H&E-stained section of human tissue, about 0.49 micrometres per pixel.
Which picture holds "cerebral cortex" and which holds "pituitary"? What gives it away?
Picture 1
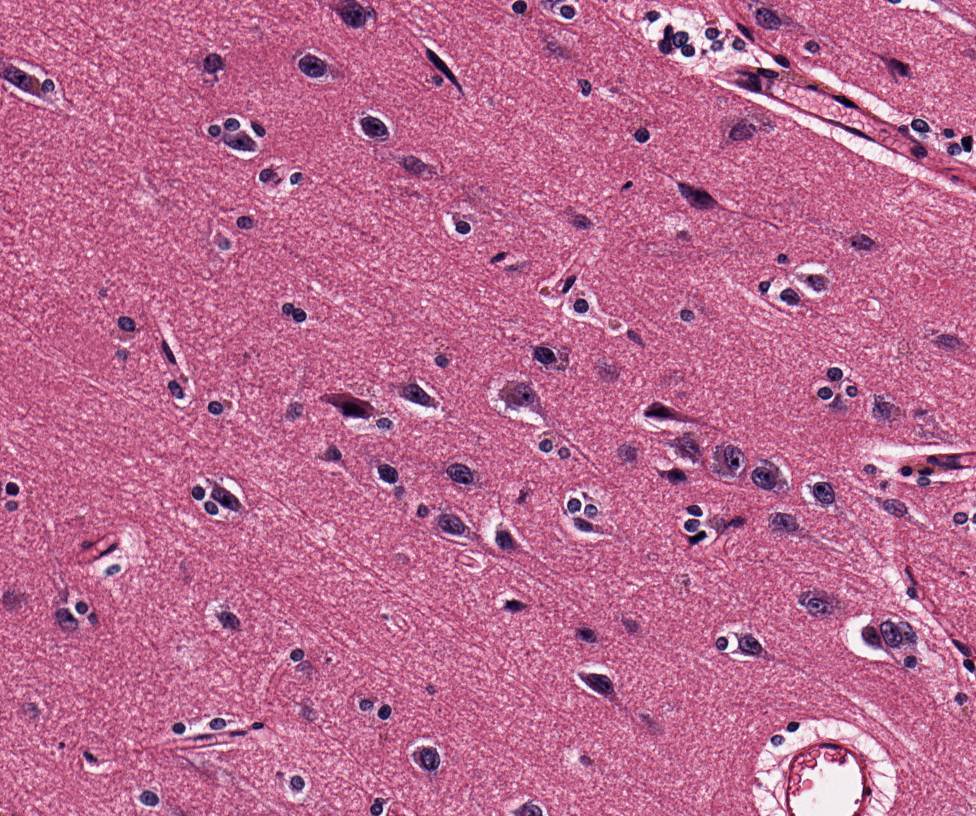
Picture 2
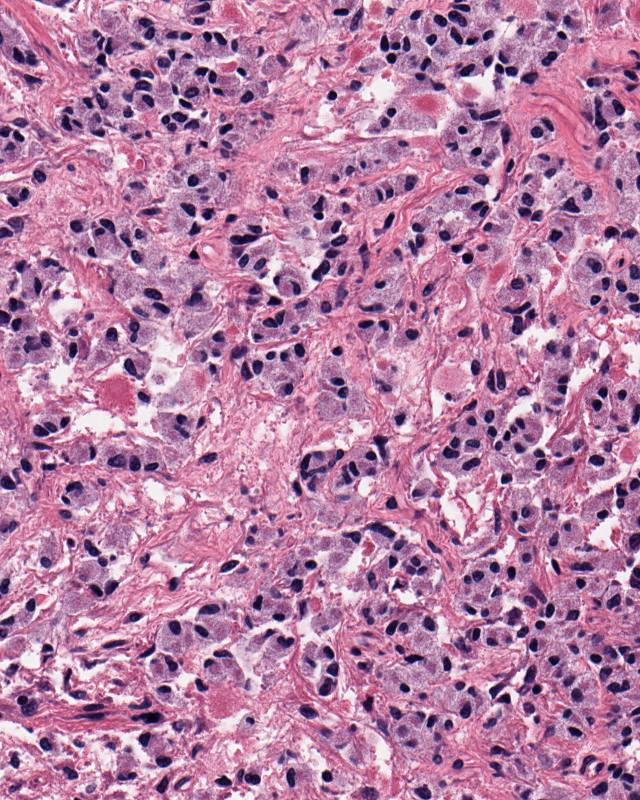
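Here you have the cerebral cortex in picture 1 and the pituitary in picture 2. Start with the background: in picture 1 a finely fibrillary pink neuropil fills the whole field, with no epithelium or glands, and cells lie singly or in small clusters spread evenly through it, not in sheets. In picture 2, by contrast, polygonal cells do lie in sheets and small nests, separated by strands of pink fibrous stroma. Beside the neuronal bodies in picture 1, look for small round dark glial nuclei, often two to four together.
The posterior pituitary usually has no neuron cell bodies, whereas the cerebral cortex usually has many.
Picture 2 forms no glandular lumens or tubules anywhere; among its cells are a few rounded, deeply eosinophilic bodies, one at the left edge of the middle of the field, and small clear retraction spaces separate many cells from one another and from the stroma.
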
